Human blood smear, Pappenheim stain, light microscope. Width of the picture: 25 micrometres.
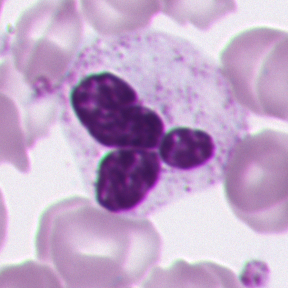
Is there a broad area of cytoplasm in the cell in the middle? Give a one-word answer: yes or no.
Yes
